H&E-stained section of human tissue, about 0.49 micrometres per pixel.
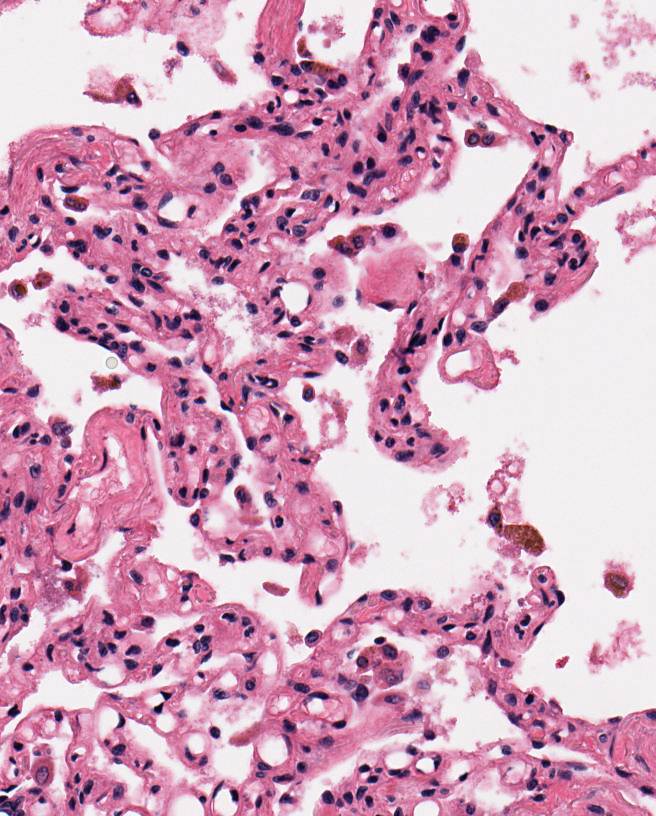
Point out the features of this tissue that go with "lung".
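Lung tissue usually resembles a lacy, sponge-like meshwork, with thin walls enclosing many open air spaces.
This field goes with the name lung in that branching septa form a lace-like network around wide empty spaces, the largest of them toward the right. Scattered cells lie free in those spaces, their cytoplasm filled with golden-brown granular pigment. No fat cells are present anywhere in the field.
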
